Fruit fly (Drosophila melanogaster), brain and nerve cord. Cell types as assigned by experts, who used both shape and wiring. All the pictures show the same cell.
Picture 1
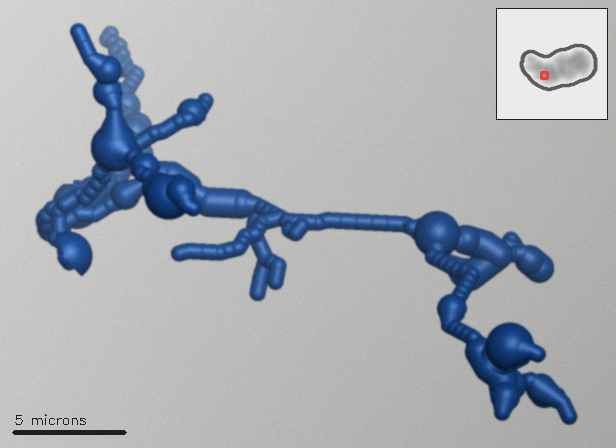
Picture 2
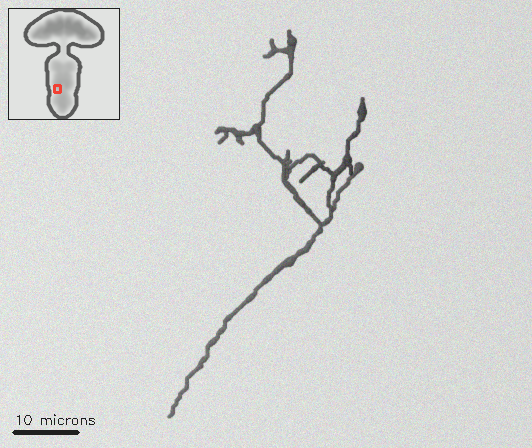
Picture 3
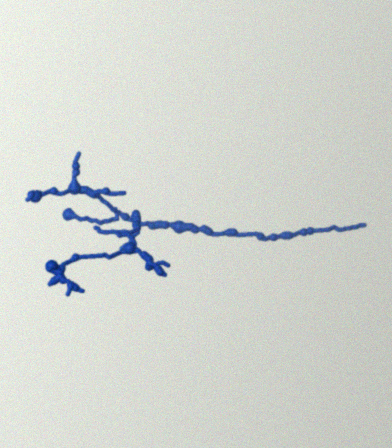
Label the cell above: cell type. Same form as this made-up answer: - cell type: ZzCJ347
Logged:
- cell type: SNta21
